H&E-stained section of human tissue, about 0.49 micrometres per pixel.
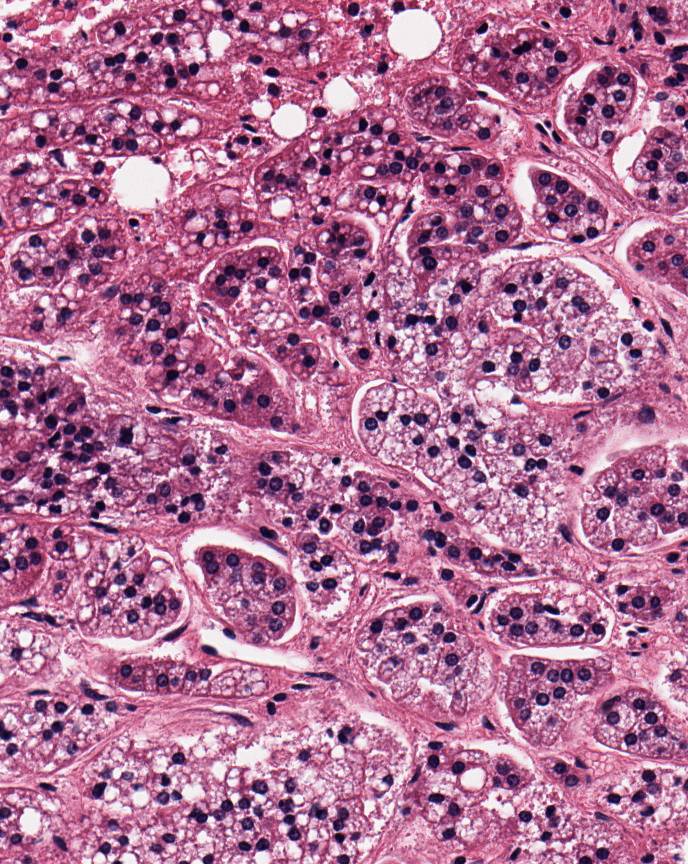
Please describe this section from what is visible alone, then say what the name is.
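Cells in rounded nests and short cords throughout, separated by thin septa. Most: pale cytoplasm filled with many small clear vacuoles. Nuclei small, round, dark, central. Some cells, mainly on the left side, have more compact pink cytoplasm with fewer vacuoles. Tissue: adrenal gland.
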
